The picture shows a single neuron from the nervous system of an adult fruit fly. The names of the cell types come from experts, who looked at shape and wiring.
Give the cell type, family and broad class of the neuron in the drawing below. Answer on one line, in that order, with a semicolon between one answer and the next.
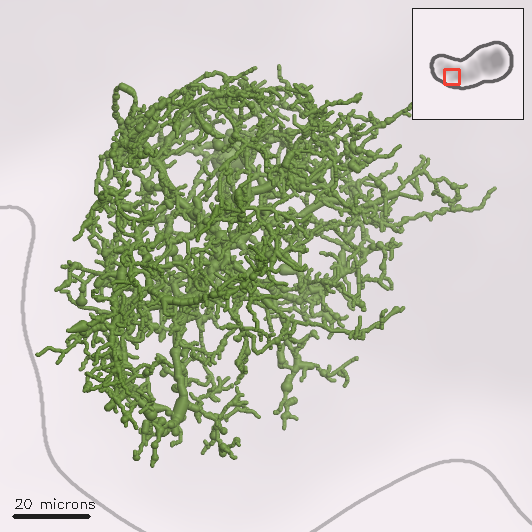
IN19A005; hemilineage 19A; nerve-cord intrinsic neuron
